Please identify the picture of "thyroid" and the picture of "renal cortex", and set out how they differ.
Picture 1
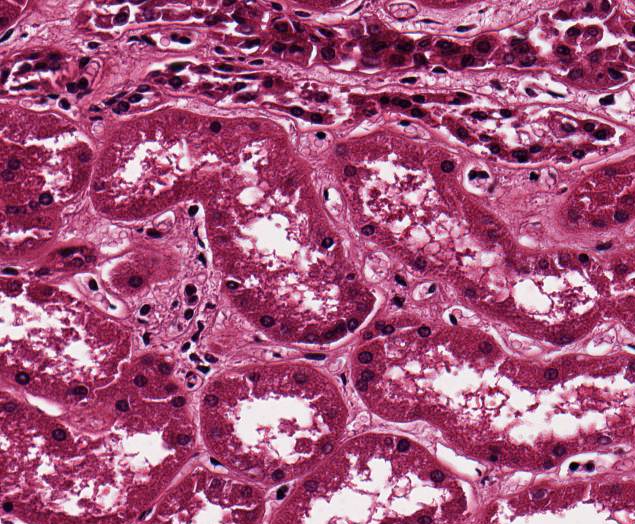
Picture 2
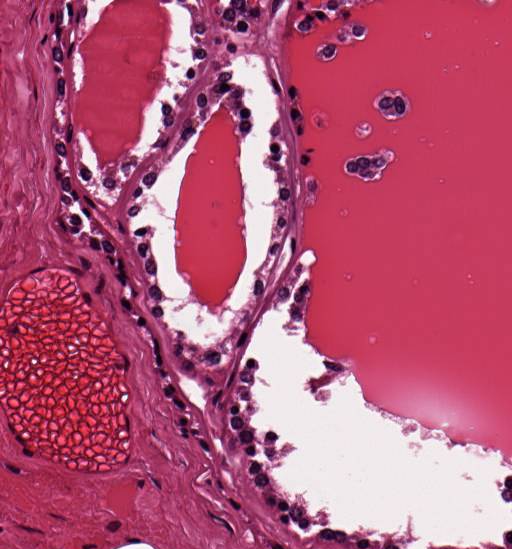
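Renal cortex is what I see in picture 1, thyroid in picture 2. In the renal cortex, tubules cut in cross and oblique section are packed closely, with little tissue between them. Each is lined by a single layer of cuboidal to low columnar cells with abundant, deeply eosinophilic granular cytoplasm, and the lateral borders between neighbouring cells are indistinct. Along the top edge the cells crowd together, their nuclei closer than in the tubules below. Turning to the thyroid, the spaces are lined by a single layer of flattened to low cuboidal cells with dark round nuclei. In the upper right of the large space, small clusters of cells with dark round nuclei float in the pink material. A rounded vessel at the lower left is tightly packed with red blood cells.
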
